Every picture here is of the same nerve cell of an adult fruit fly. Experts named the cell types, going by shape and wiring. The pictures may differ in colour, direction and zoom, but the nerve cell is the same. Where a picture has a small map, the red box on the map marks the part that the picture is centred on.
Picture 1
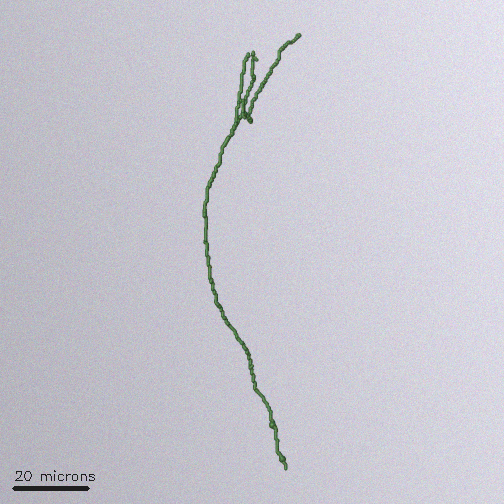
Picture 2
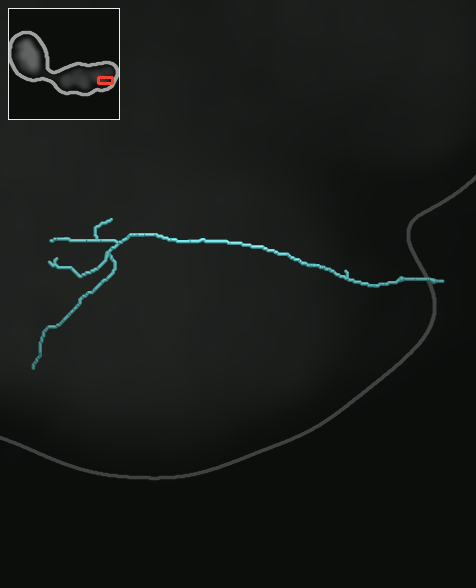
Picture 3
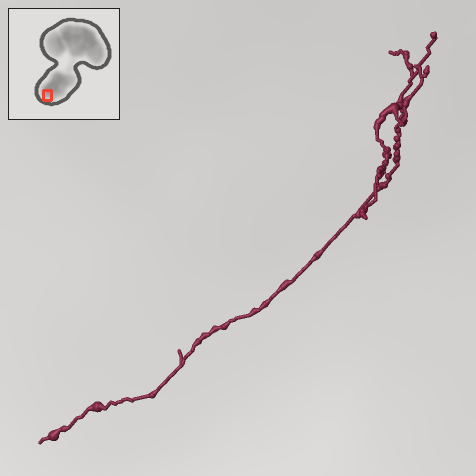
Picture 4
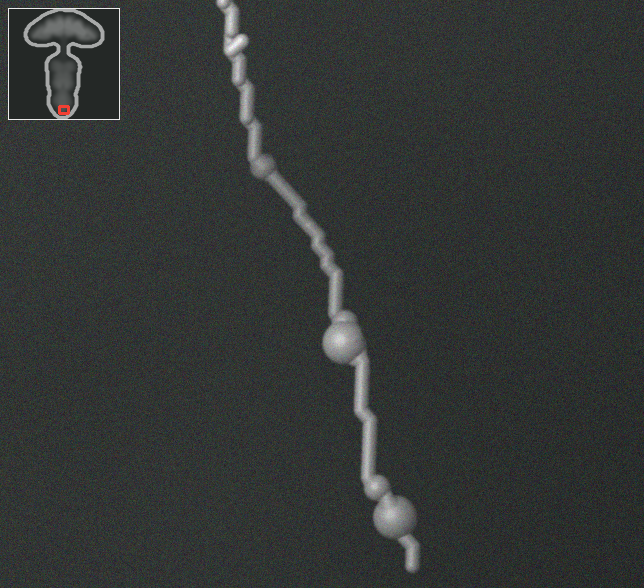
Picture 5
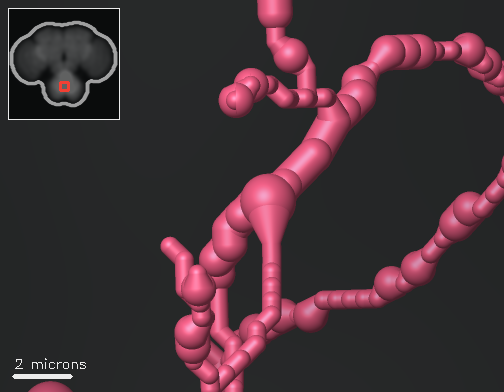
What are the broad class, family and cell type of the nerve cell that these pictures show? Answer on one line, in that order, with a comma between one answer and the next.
sensory neuron entering the nerve cord, class mechanosensory tactile, SNta37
